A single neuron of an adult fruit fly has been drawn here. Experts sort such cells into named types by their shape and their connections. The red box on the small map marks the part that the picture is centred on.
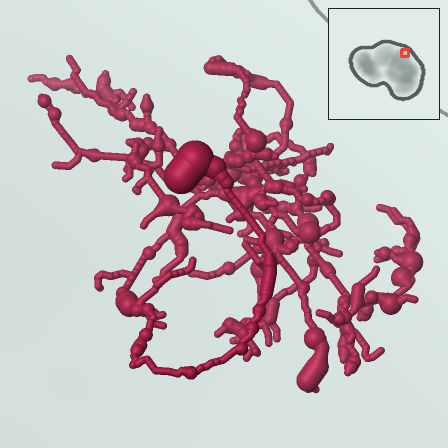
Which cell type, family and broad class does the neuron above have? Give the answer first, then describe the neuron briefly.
Its cell type is SLP300. Its family is hemilineage SLPpm1. This is a central-brain intrinsic neuron. The picture shows dozens of branch ends. As drawn here it is about as wide as it is tall.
